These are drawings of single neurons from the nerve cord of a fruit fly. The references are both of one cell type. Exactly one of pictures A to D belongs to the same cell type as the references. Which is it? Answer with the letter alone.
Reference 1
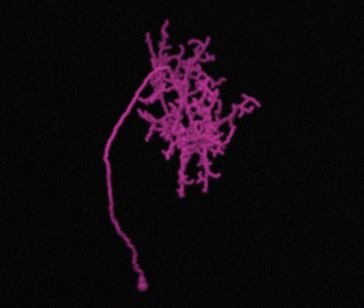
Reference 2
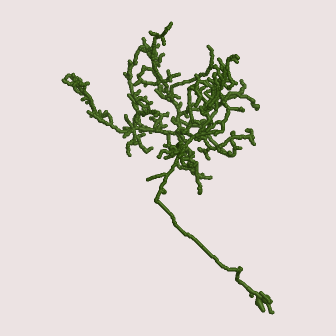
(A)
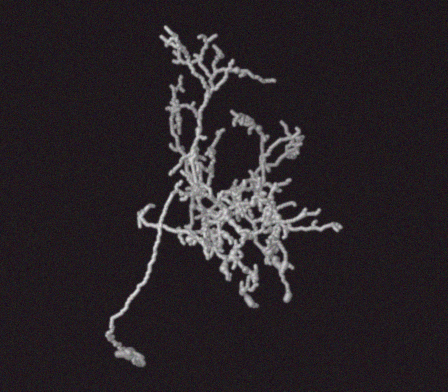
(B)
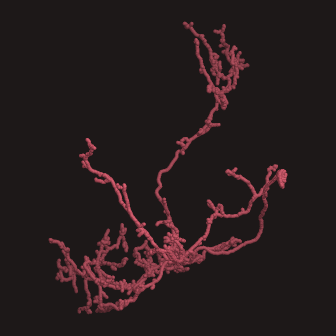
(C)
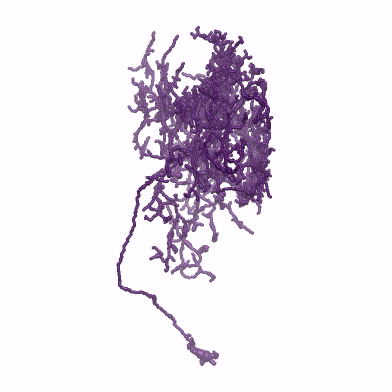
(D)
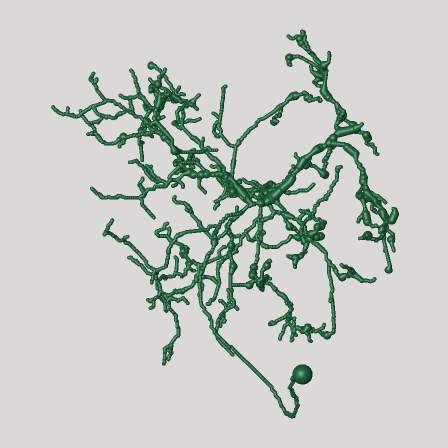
A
